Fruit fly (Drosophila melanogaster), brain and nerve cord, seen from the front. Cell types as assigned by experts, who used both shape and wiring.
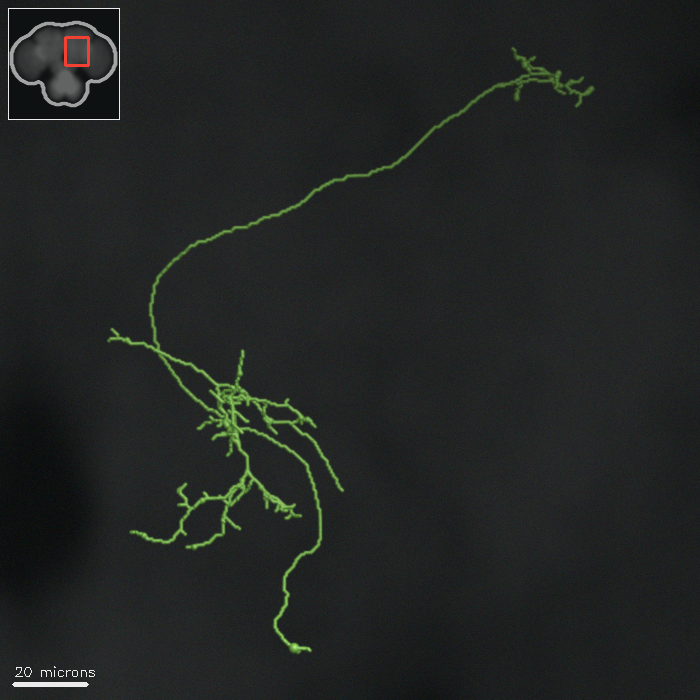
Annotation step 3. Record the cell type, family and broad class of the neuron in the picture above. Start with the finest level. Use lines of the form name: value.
cell type: M_vPNml60
family: hemilineage ALv1
broad class: central-brain intrinsic neuron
